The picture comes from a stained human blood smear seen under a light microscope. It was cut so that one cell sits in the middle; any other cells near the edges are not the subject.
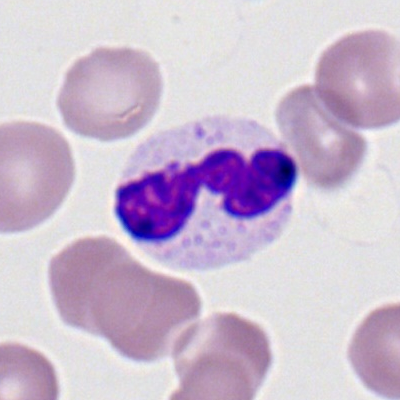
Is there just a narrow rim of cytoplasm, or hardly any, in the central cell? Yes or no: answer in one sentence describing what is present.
No, what surrounds the nucleus is a broad area of cytoplasm.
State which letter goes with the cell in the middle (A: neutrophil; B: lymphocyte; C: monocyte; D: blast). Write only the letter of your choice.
A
